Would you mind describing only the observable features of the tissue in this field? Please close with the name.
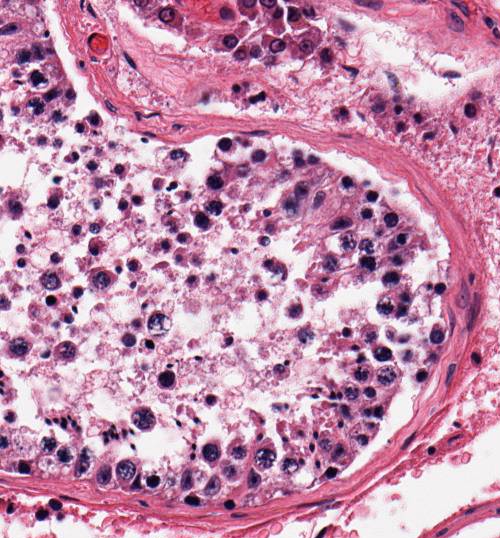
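Single large rounded tubular unit, filling most of field; curved wall from lower left, around right side, to top. Boundary: thick band of pink, layered fibrous tissue. Flattened spindle-shaped nuclei within wall, right side. Centre: many small cells, dark round dense nuclei, scattered. Name: testis.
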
